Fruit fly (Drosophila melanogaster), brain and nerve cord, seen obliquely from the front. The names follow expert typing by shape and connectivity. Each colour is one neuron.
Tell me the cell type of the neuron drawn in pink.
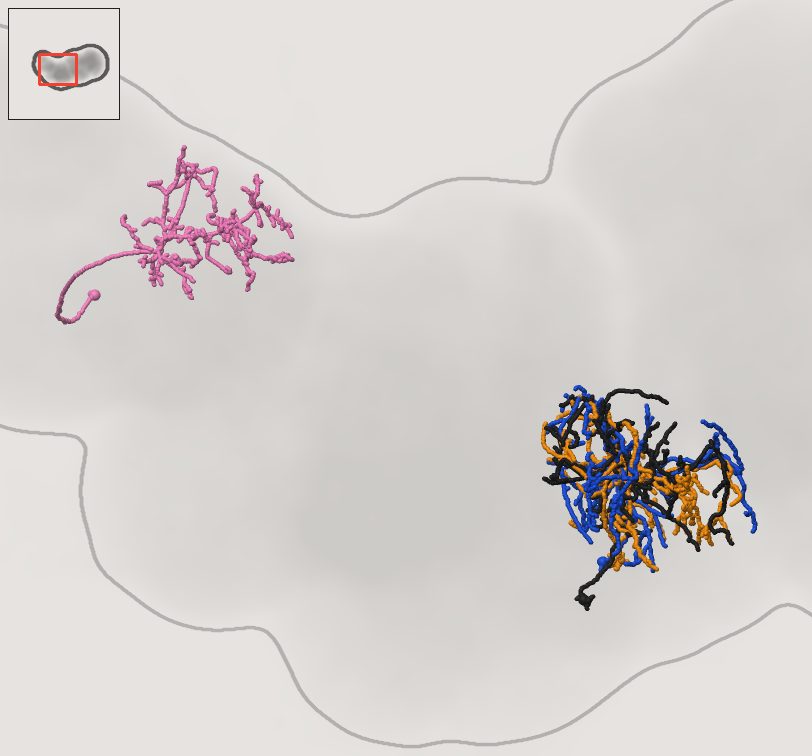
IN04B092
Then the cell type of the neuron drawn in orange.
IN04B070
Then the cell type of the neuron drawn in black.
IN04B059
